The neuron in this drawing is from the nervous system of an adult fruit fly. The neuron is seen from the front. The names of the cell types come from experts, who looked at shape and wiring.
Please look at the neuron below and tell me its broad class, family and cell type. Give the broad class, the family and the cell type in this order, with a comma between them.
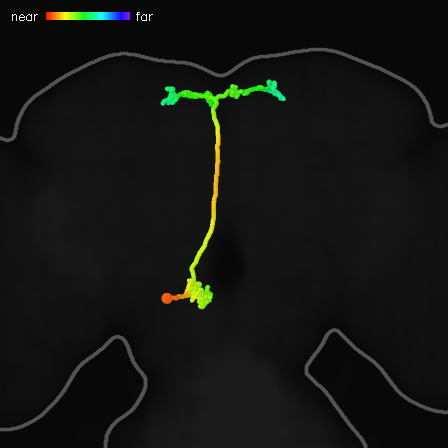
central-brain intrinsic neuron, hemilineage FLAa2, PRW009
